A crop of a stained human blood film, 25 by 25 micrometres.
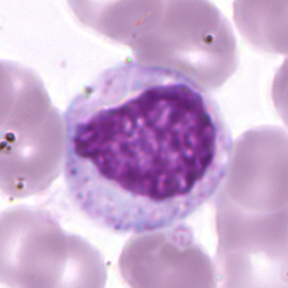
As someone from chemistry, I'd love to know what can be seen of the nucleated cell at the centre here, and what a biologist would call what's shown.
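A round, smooth outline encloses this cell. Its nucleus is oval and tapers towards the left end. The surrounding rim of cytoplasm is at its widest beneath the nucleus, and fine reddish-purple granules are scattered throughout it. The cell is a myelocyte.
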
